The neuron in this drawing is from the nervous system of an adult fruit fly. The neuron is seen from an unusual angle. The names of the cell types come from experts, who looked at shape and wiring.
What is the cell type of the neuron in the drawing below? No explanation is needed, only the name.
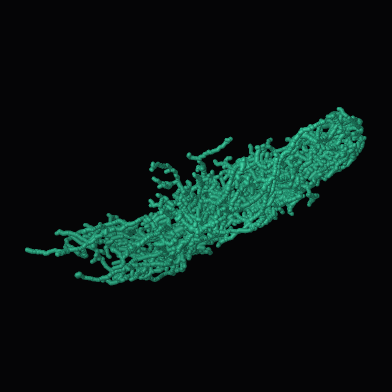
GNG014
